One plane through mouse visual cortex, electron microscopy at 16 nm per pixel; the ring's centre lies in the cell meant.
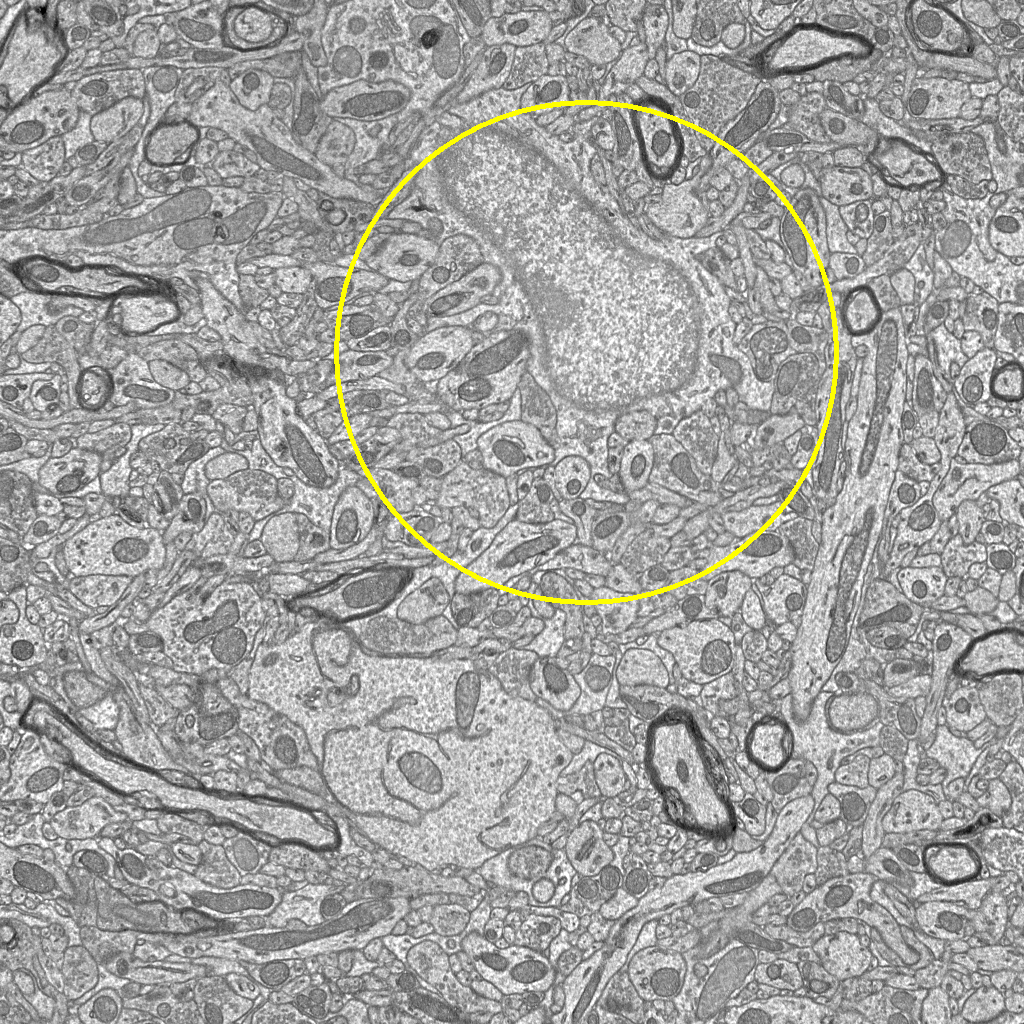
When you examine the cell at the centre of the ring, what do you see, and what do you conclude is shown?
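Here the nucleus takes a teardrop shape: broad at the lower right end, tapering toward the upper left. Its outline is smooth, free of deep folds or indentations. The chromatin looks finely speckled and evenly spread, without large dark clumps. Very little cytoplasm surrounds it, and no organelles can be clearly made out there. This is an astrocyte.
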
